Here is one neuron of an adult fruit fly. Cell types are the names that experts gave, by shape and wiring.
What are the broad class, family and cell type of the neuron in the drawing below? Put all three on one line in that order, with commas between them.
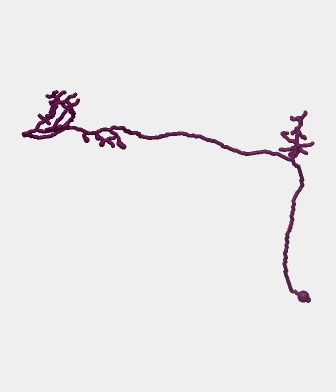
central-brain intrinsic neuron, class CX, PFNp_a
